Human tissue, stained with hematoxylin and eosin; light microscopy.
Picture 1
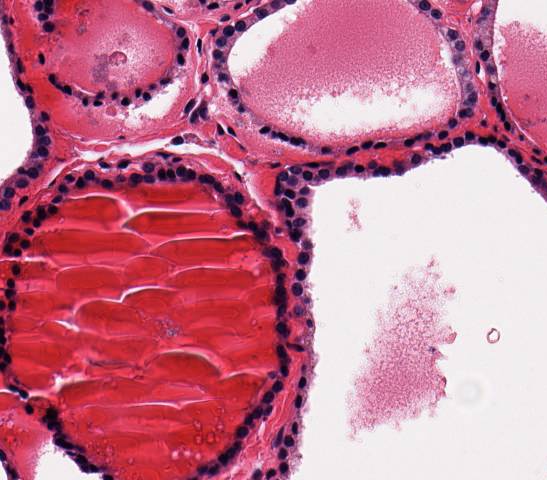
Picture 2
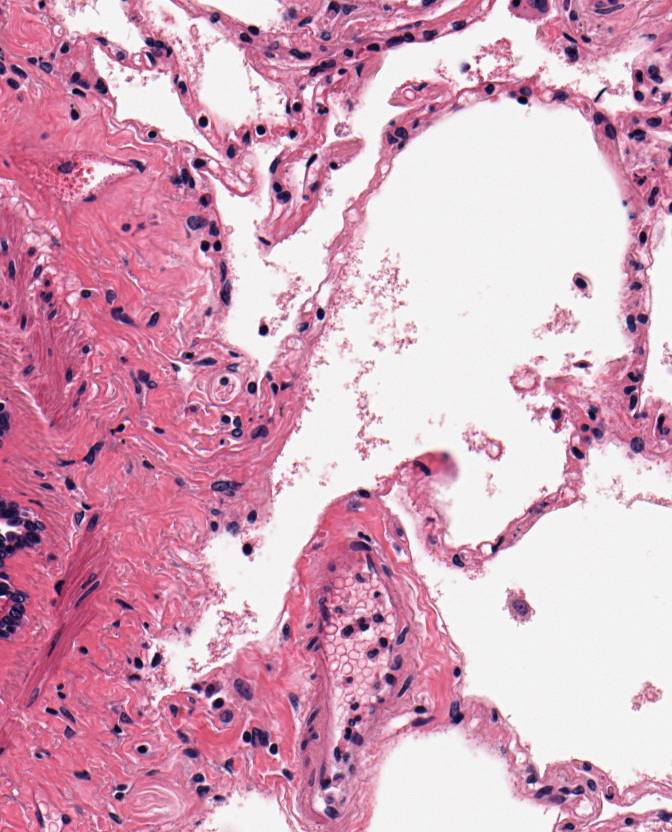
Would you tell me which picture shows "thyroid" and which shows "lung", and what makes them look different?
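Here picture 1 is the thyroid and picture 2 the lung. Each thyroid follicle is lined by one layer of low cuboidal cells, their small, round, dark nuclei set in an even row. The large lower-left follicle holds deep red colloid cracked into plate-like pieces, while the follicles along the top hold paler pink colloid. In the lung, thin pink walls carrying a single row of flattened, elongated nuclei divide large empty spaces at right and top; the left third is solid pink fibrous tissue.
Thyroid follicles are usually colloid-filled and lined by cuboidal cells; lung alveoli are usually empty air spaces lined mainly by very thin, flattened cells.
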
